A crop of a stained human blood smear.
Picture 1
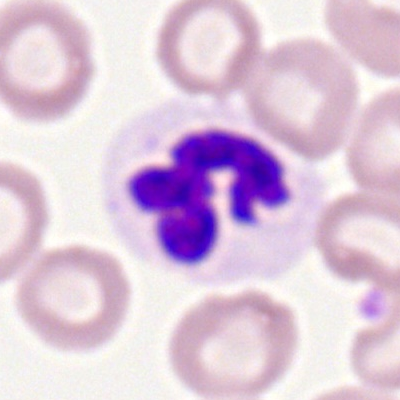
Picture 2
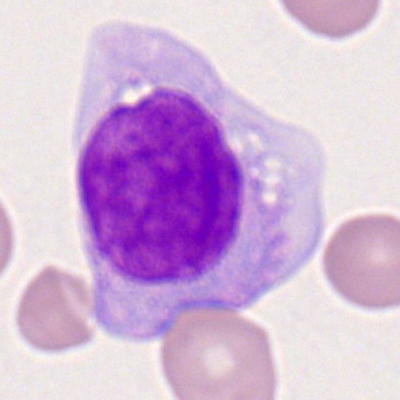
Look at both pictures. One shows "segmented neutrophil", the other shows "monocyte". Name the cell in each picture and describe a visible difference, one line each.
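Picture 1: segmented neutrophil. No vacuoles are seen in the cytoplasm.
Picture 2: monocyte. Several small clear vacuoles lie in the cytoplasm to the right of the nucleus.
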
